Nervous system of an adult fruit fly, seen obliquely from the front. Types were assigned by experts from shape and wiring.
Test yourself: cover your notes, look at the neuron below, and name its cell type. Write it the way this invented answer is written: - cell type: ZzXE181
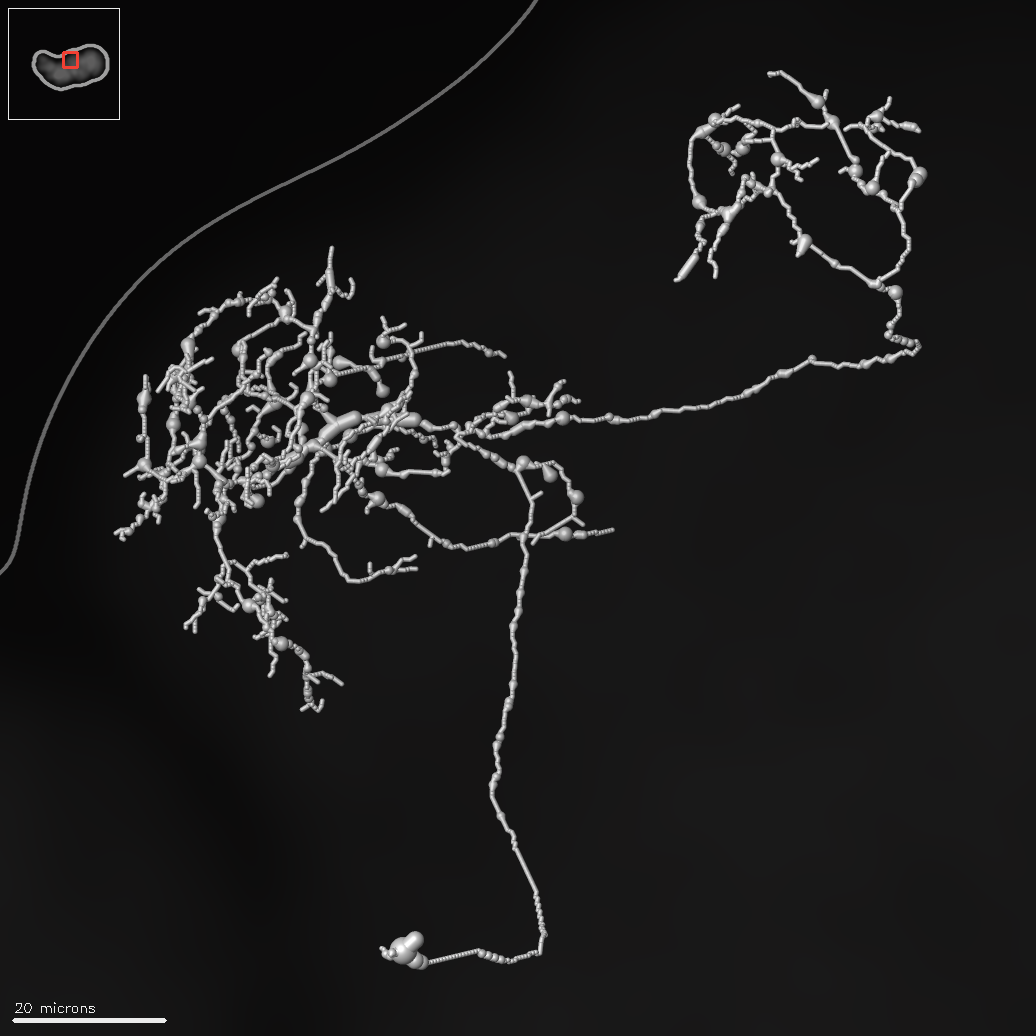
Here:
- cell type: CB1811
